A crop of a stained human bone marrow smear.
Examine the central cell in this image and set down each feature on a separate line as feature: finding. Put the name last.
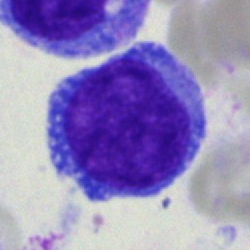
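Chromatin: finely stippled, not coarsely clumped
Cytoplasm: deep blue
Rim: widest at the upper right
Vacuoles: small and clear, along the left edge
Identity: blast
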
